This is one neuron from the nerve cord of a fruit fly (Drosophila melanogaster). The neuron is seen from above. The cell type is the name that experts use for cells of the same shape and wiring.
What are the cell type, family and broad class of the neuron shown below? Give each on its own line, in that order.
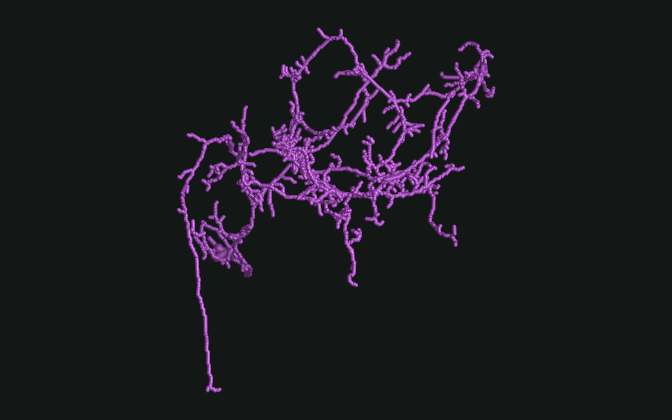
IN06B061
hemilineage 06B
nerve-cord intrinsic neuron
